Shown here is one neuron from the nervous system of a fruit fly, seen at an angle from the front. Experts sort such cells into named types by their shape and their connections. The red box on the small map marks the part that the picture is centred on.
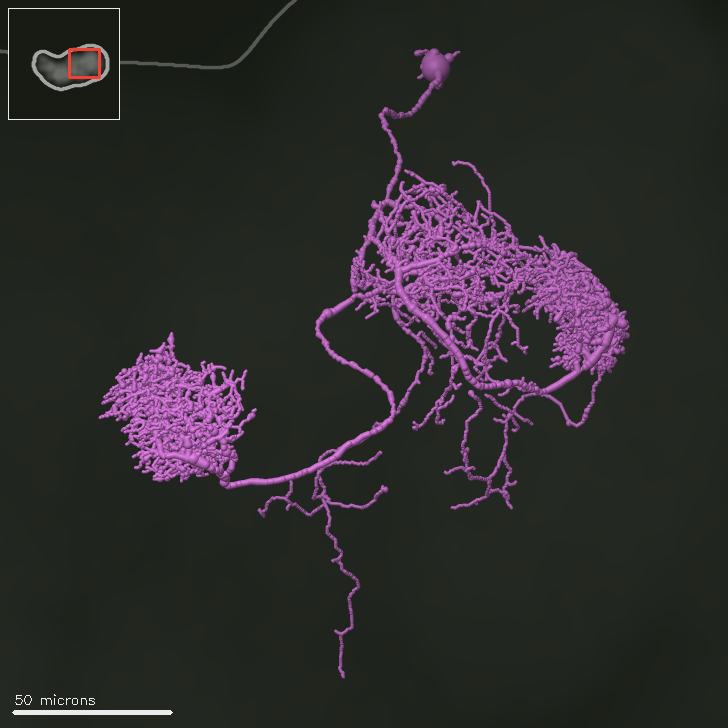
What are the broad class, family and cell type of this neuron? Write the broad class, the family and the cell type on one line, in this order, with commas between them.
central-brain intrinsic neuron, class DAN, PPL103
